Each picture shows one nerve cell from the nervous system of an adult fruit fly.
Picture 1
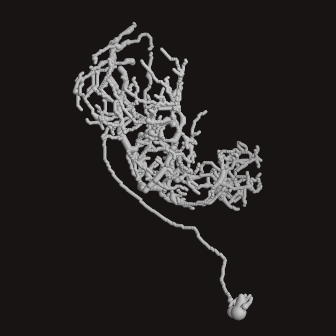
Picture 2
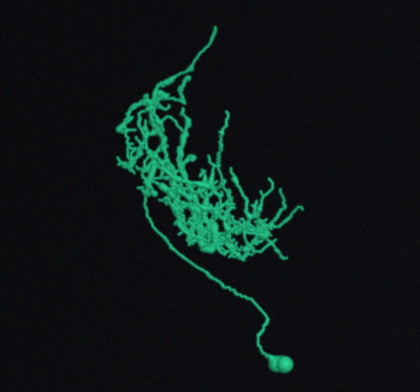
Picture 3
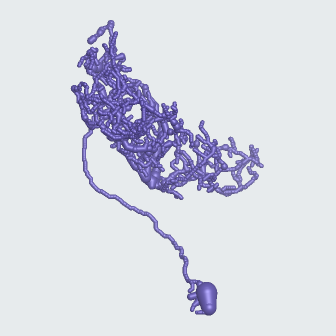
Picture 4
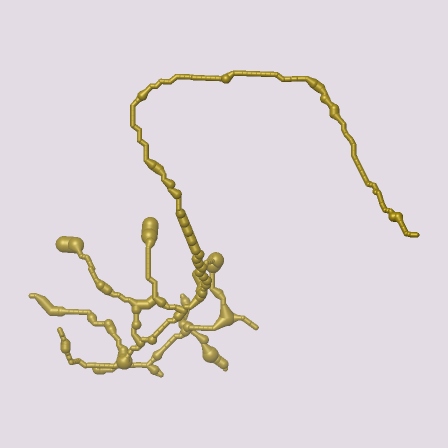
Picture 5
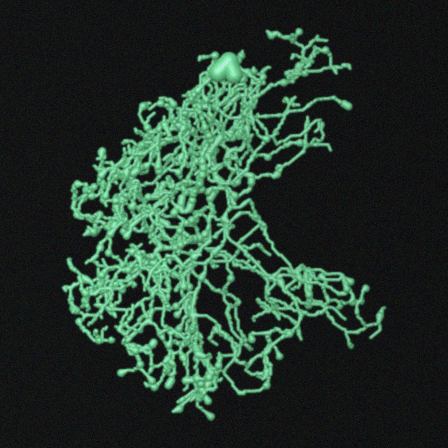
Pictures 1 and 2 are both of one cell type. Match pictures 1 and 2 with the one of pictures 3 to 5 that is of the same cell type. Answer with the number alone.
3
